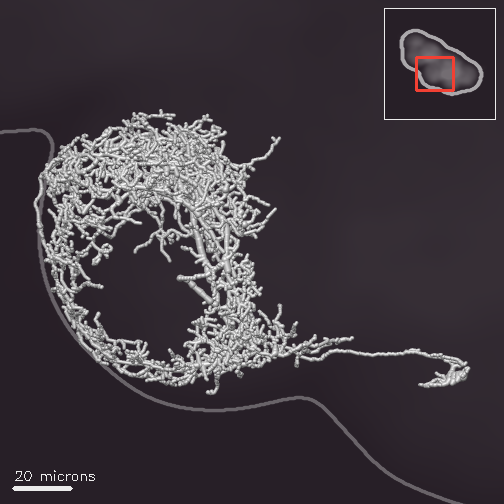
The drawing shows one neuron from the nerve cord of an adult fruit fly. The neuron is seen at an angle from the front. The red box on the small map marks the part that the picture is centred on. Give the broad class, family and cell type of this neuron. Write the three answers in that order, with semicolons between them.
nerve-cord intrinsic neuron; hemilineage 13B; IN13B001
